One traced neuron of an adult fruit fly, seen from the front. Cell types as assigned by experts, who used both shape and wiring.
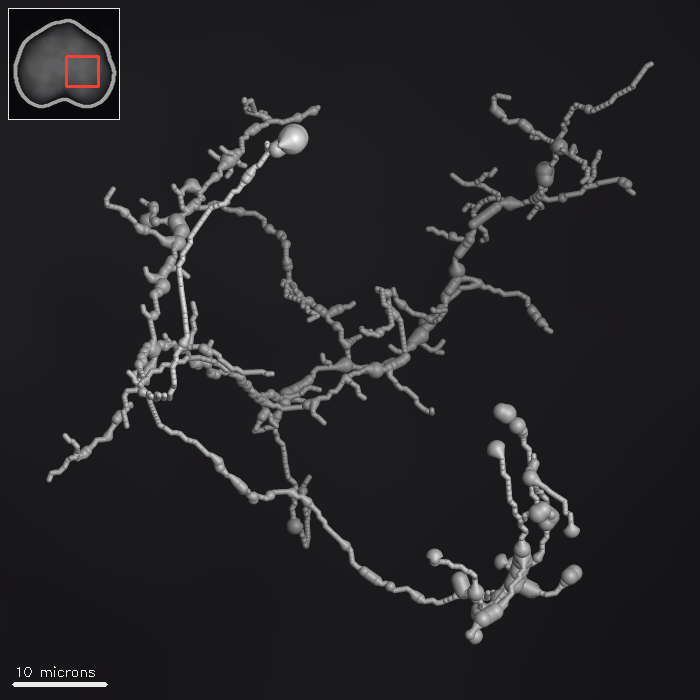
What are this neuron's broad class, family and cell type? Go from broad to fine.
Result: nerve-cord intrinsic neuron; hemilineage 09A; IN09A076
